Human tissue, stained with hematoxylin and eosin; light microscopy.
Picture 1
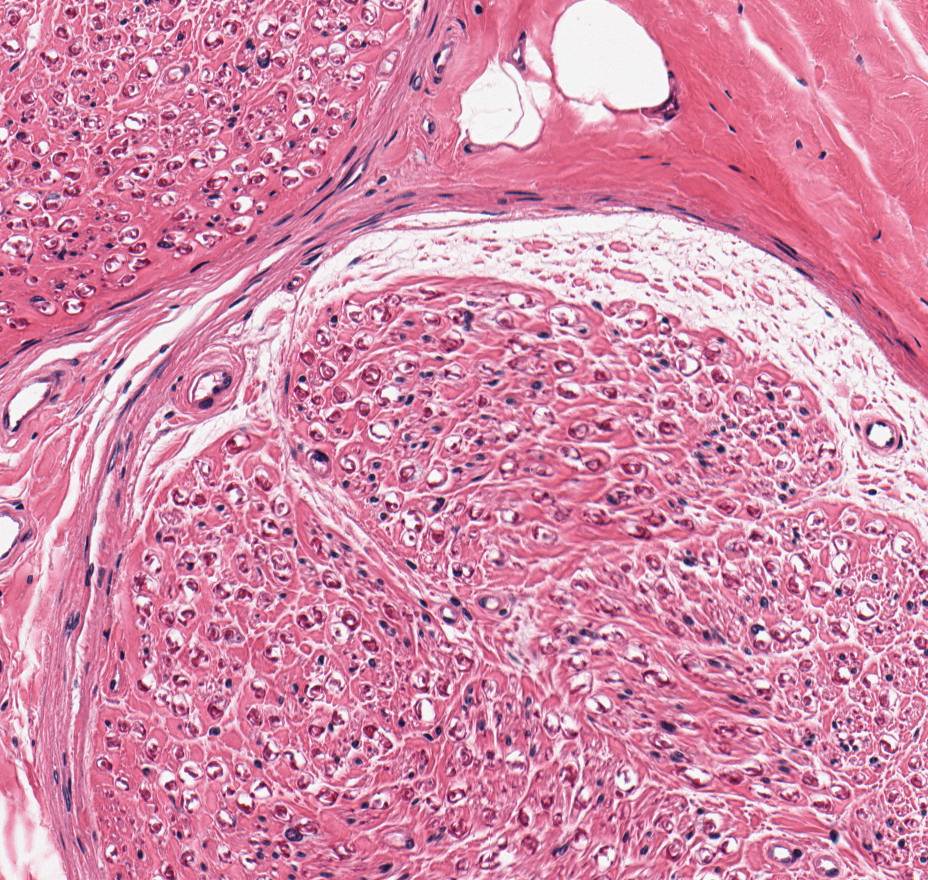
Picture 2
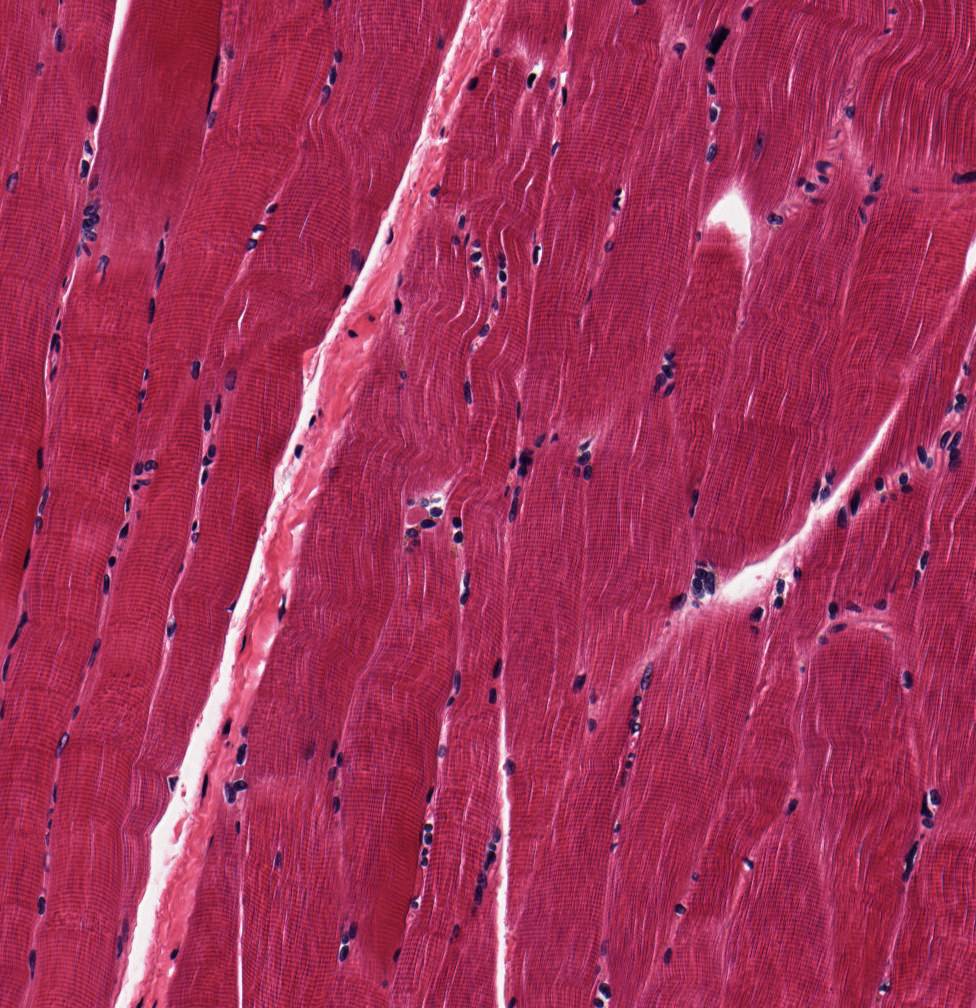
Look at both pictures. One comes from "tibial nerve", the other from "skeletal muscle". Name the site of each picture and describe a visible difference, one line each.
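Picture 1: tibial nerve. Within the fascicles, the fibres are cut across as many small round profiles, each a pink central dot within a clear halo.
Picture 2: skeletal muscle. The field is filled by long, parallel, unbranched muscle fibres cut lengthwise, running from top to bottom with a slight lean so their upper ends lie further right.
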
